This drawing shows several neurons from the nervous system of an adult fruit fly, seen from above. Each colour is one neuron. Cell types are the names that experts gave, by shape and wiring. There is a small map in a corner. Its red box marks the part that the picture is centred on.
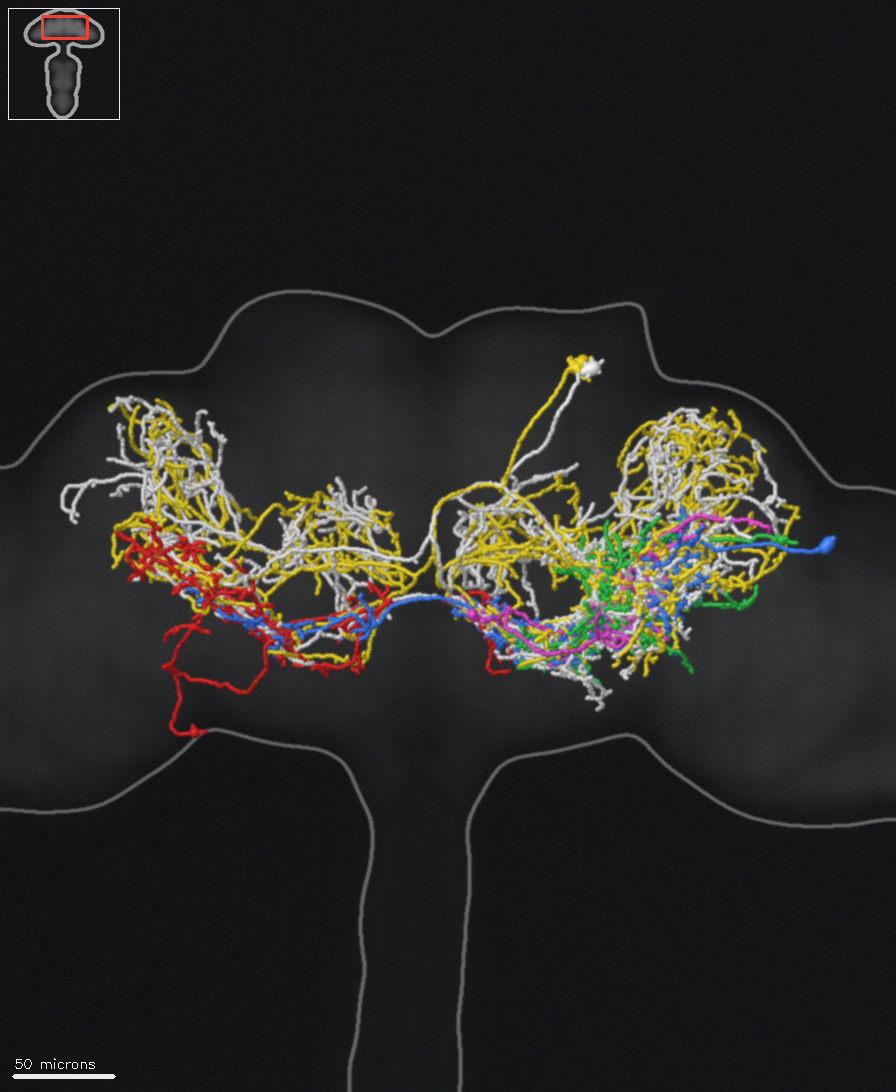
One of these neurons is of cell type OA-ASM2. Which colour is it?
yellow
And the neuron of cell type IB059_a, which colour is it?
red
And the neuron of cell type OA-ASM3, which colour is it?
white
